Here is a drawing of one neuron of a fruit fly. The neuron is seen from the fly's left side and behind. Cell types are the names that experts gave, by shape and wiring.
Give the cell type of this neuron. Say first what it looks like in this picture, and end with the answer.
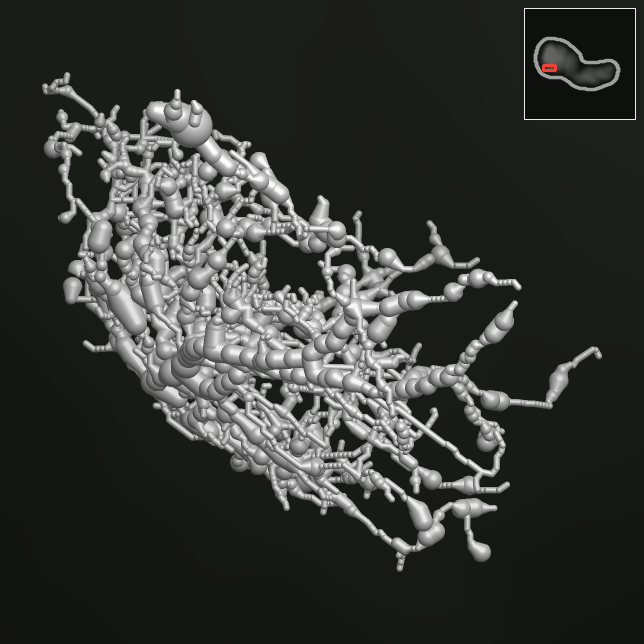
Dozens of branch ends can be seen. In this view it is about as wide as it is tall. This is a central-brain intrinsic neuron. The cell type is GNG177.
